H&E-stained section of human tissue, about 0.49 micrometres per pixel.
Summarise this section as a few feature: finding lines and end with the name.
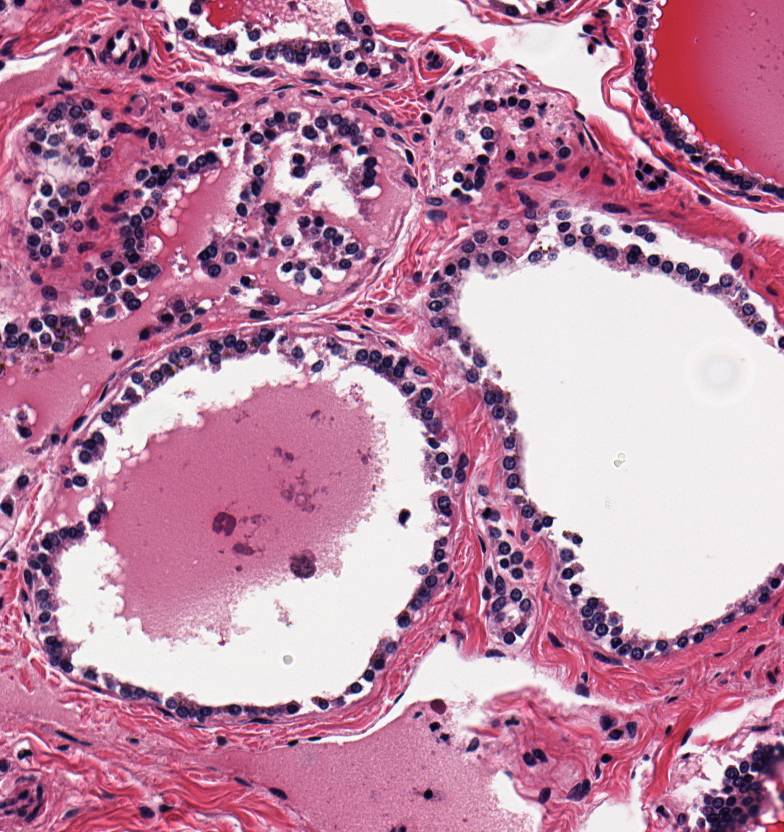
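Spaces: several of them, rounded, dilated, glandular
Septa: thin and fibrous, between the spaces
Lining: one layer of cuboidal cells in the larger spaces
Nuclei: round, dark-staining
Right side: a large space, largely empty and white
Name: thyroid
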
